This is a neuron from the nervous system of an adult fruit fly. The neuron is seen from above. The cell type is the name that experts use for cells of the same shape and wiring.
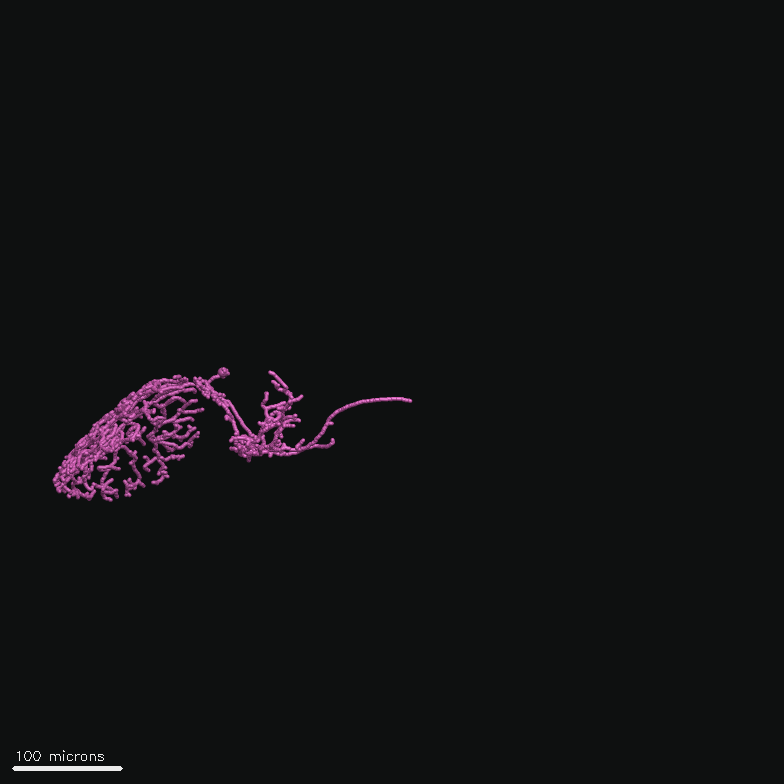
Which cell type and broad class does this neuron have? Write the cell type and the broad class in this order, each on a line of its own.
aMe17b
visual centrifugal neuron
